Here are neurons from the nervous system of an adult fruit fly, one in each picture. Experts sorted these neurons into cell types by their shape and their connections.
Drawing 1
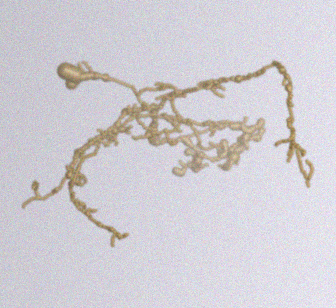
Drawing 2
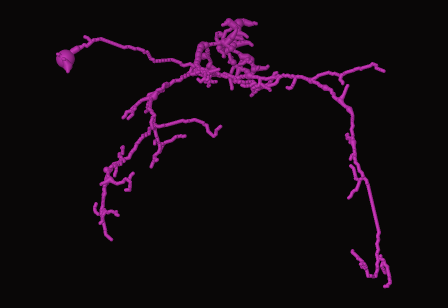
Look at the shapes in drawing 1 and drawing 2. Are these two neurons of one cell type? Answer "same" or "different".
same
